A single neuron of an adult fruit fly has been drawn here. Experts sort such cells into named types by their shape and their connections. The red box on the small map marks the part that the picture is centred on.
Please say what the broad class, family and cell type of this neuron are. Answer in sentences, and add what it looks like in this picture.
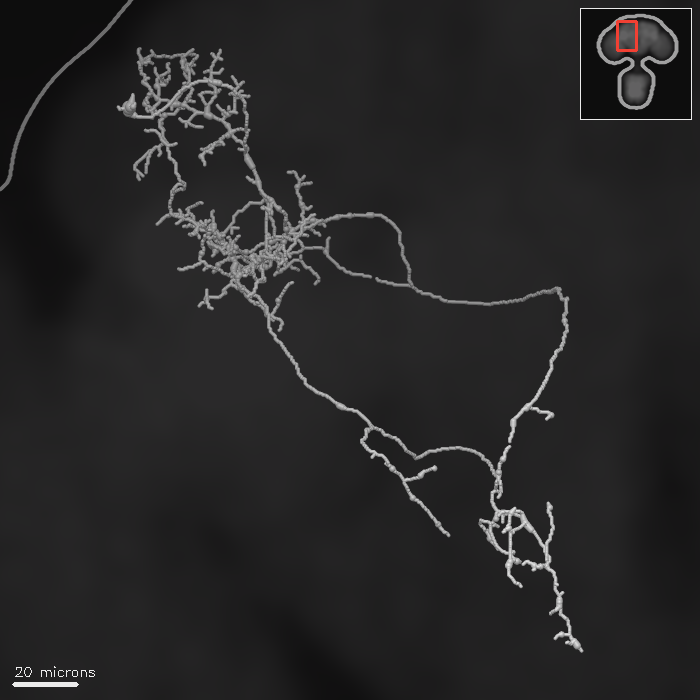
It is a central-brain intrinsic neuron. Its family is hemilineage VLPd1. It is of cell type AVLP042. From top to bottom in the picture it spans about 190 microns. The picture shows dozens of branch ends.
